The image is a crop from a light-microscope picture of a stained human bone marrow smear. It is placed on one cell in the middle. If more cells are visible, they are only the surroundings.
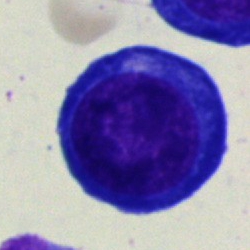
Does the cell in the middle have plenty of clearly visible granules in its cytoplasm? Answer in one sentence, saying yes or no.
No, there is no granule to be seen in the cell's cytoplasm.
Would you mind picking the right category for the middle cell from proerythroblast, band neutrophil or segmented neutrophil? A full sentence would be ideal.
In the middle of this smear crop is a proerythroblast.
